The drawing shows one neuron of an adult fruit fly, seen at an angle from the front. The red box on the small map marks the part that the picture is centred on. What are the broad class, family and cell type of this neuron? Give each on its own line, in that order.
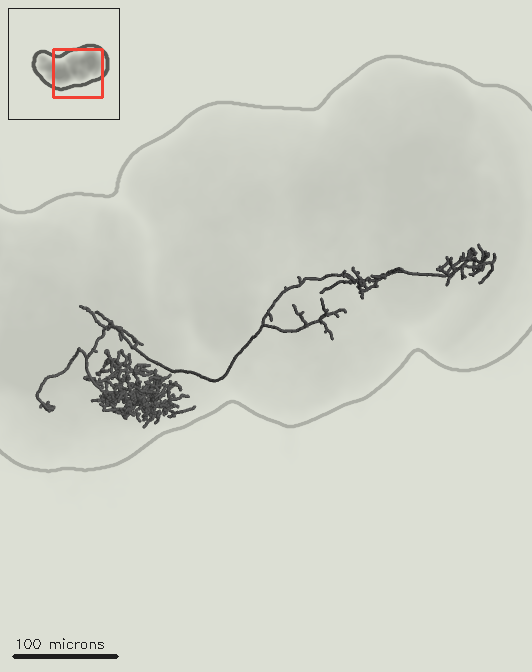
ascending neuron
hemilineage 06B
AN06B007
